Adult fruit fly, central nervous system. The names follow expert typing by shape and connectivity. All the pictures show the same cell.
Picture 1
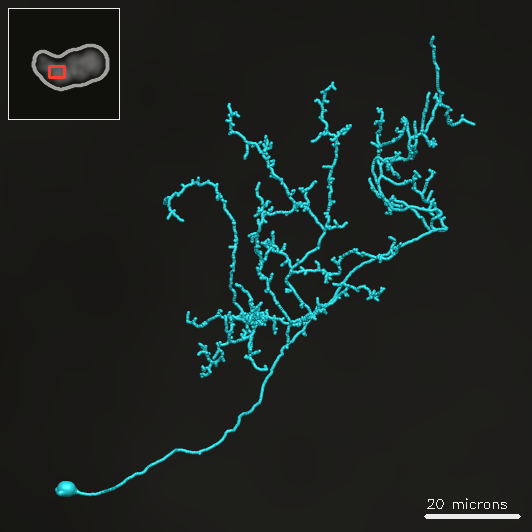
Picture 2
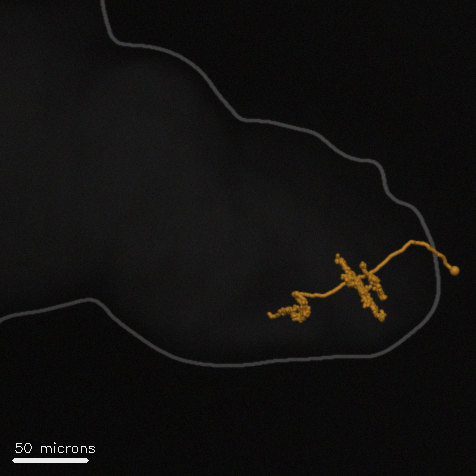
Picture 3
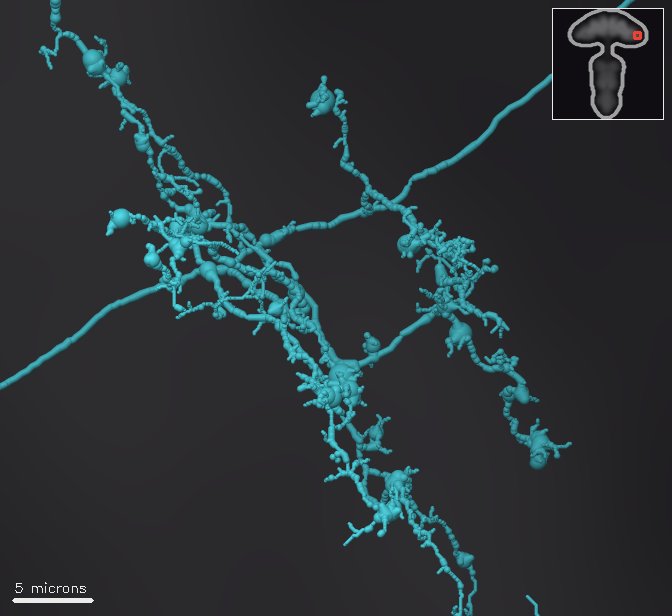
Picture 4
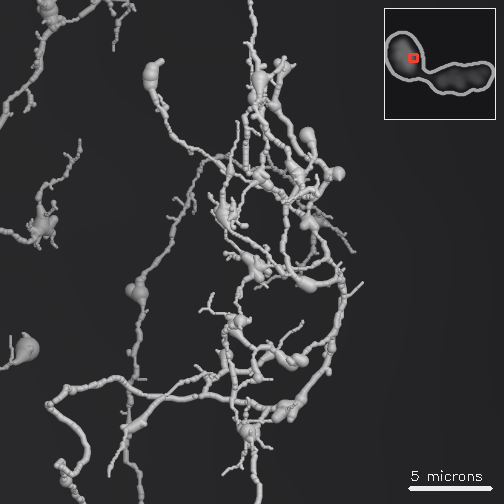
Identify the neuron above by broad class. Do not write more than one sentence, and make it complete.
The broad-level class of the neuron is optic-lobe intrinsic neuron.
